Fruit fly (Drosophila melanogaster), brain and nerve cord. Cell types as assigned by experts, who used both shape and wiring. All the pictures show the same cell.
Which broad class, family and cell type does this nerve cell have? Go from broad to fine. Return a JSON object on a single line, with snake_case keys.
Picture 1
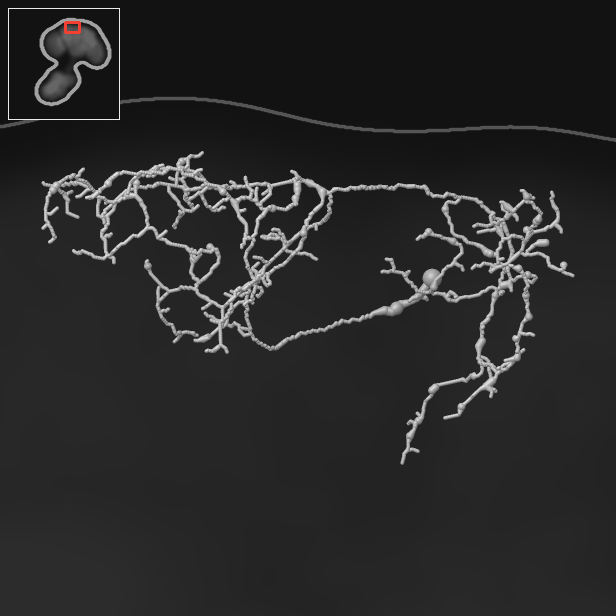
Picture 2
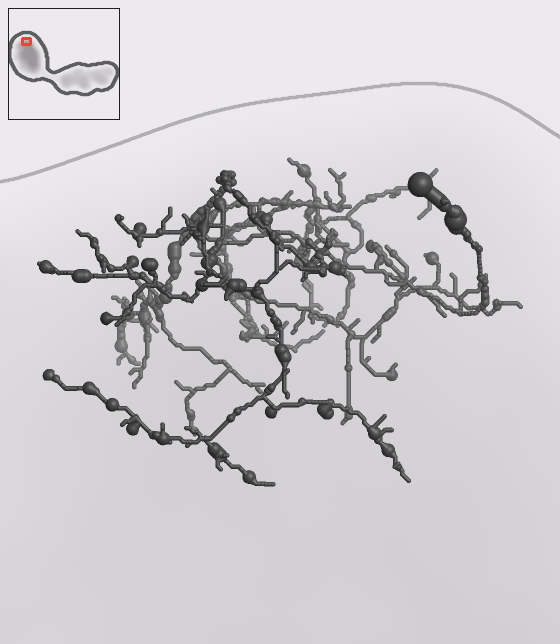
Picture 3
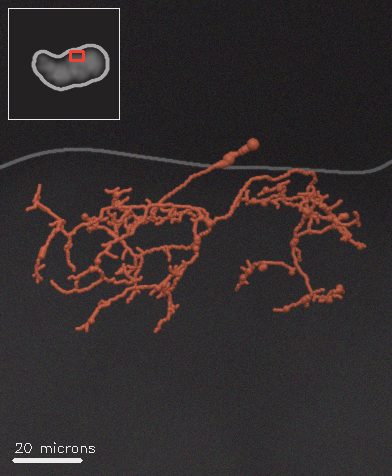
{"broad_class": "central-brain intrinsic neuron", "family": "hemilineage SLPpm3", "cell_type": "CB2040"}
